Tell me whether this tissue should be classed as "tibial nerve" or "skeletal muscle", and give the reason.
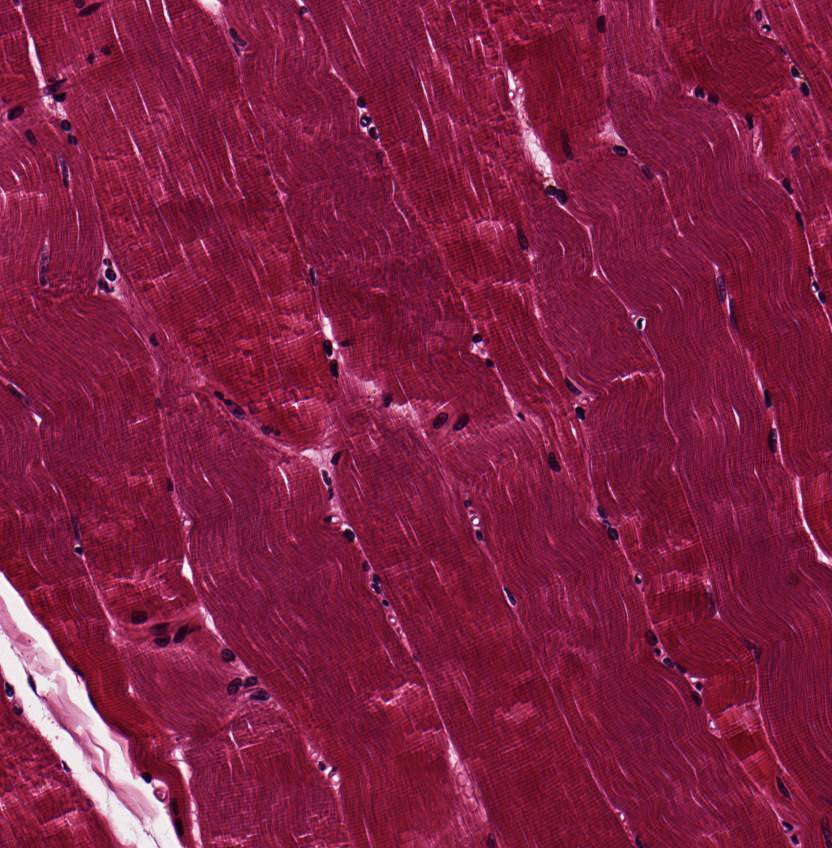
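It is skeletal muscle, not tibial nerve. Long, parallel fibres, cut lengthwise, fill the field and run obliquely from upper left to lower right. Across most of the field they show fine transverse cross-striations. The nuclei are small, dark-staining and oval to elongated, and they sit at the fibre edges, lined up along the boundaries between fibres rather than in the centres.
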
